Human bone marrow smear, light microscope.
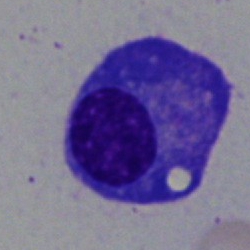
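Plasma cell in the middle: its chromatin looks dark purple and densely clumped. The cytoplasm looks abundant and deep blue, with a paler, mottled zone to the right of the nucleus. I also notice one round clear vacuole in the lower right cytoplasm.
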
